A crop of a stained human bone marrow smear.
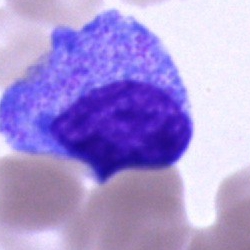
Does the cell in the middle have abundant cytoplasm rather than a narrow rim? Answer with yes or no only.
Yes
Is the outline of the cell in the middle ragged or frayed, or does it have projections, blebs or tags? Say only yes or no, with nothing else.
Yes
